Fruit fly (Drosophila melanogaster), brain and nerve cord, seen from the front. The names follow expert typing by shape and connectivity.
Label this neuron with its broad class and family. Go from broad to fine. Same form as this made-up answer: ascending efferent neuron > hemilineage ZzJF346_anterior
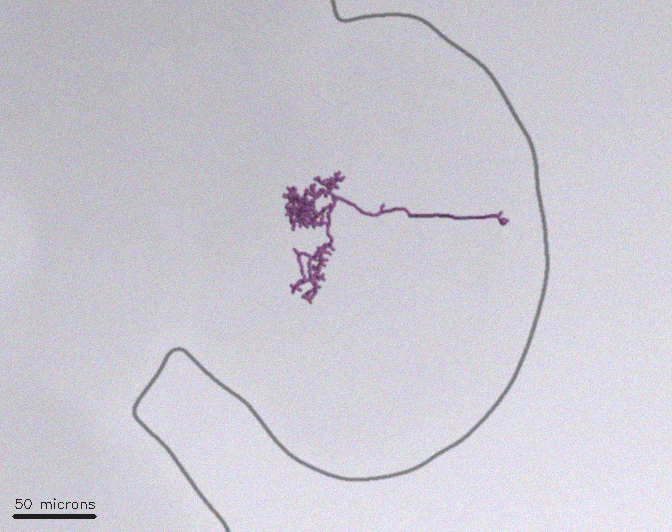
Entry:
optic-lobe intrinsic neuron > Tm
